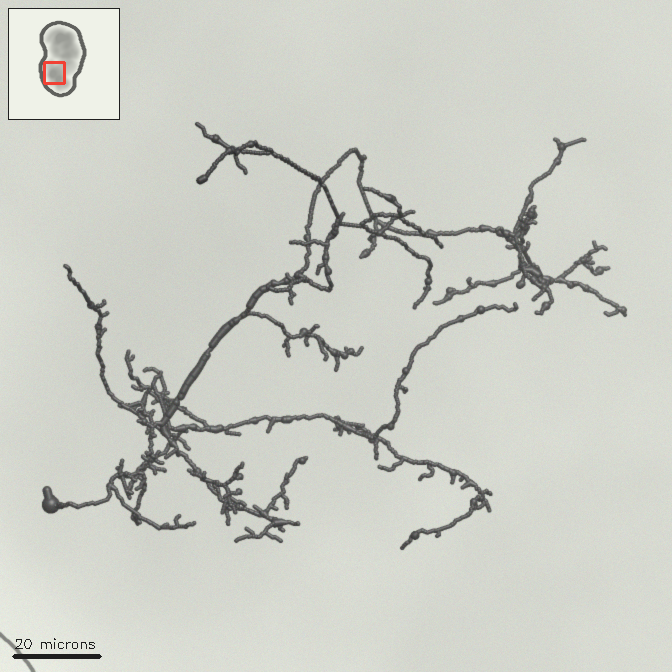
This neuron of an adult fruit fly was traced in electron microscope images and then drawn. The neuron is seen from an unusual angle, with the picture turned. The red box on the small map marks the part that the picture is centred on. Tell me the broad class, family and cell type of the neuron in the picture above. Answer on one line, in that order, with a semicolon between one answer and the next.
nerve-cord intrinsic neuron; hemilineage 06B; IN06B080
